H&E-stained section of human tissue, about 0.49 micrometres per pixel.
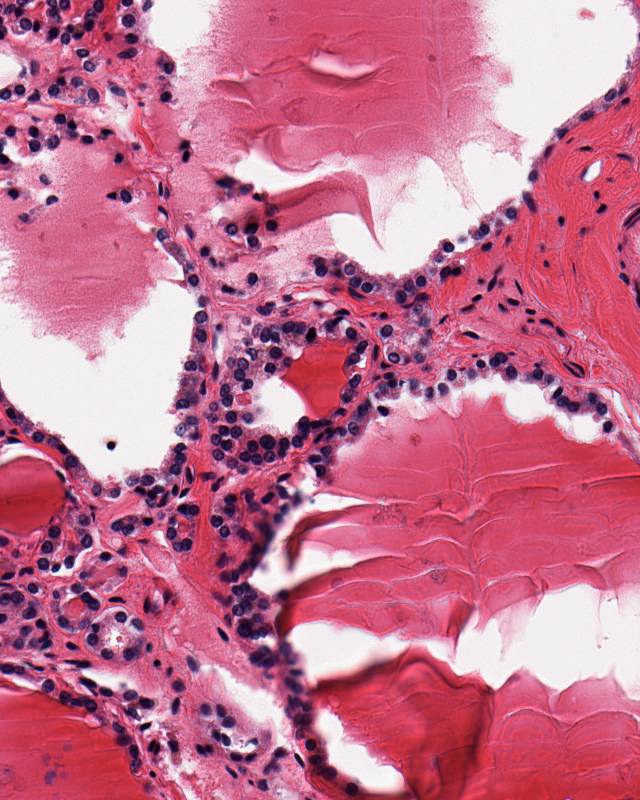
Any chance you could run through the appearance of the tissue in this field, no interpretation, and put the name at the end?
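First, follicles: large, filled with homogeneous pink material, occupying most of the field, especially its right and upper parts. Second, lining: a single layer of low cuboidal to flattened cells. Third, nuclei of the lining cells: small, round, uniformly dark. Fourth, along the upper right edge runs a band of pink fibrous connective tissue with elongated nuclei. This is thyroid.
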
